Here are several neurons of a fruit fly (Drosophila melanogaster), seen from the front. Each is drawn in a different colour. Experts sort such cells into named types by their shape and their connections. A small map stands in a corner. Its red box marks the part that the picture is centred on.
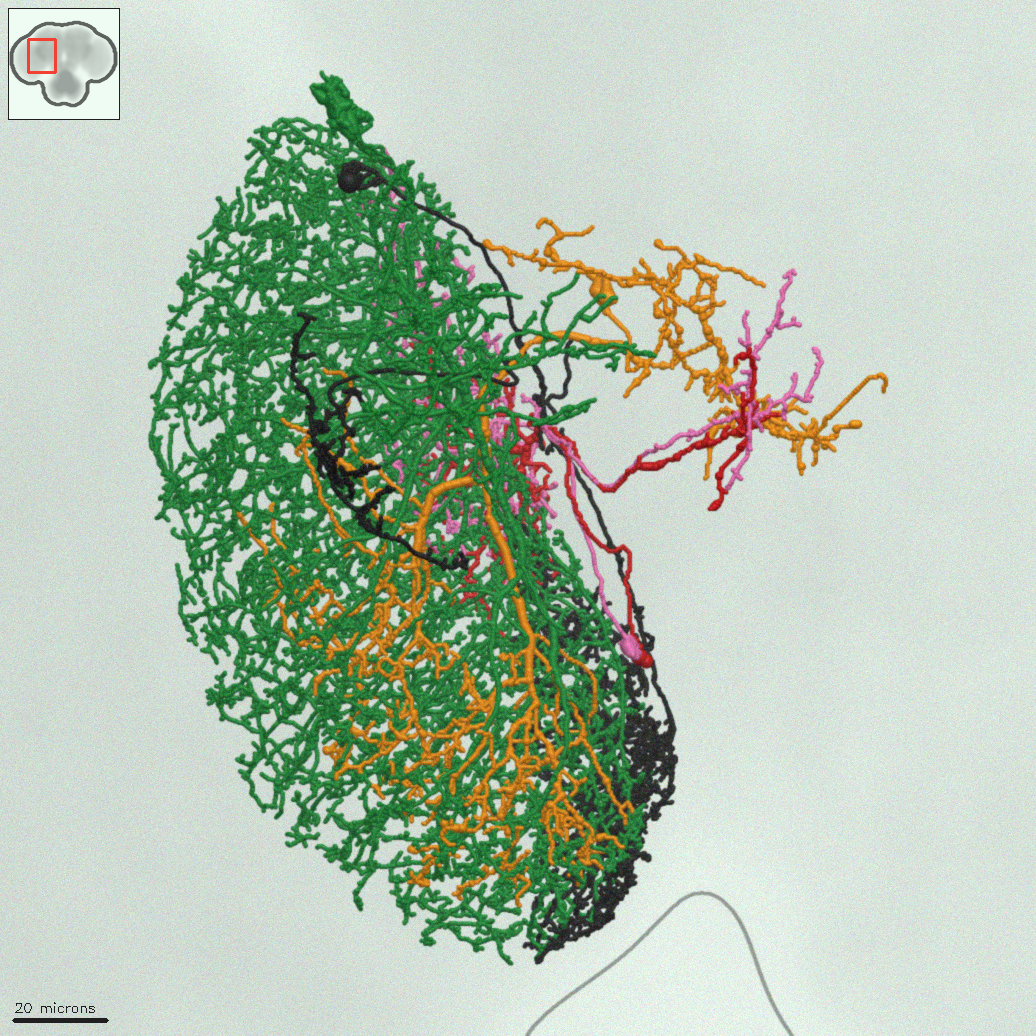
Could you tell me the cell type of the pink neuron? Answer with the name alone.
LC31b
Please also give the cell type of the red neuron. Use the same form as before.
LC31a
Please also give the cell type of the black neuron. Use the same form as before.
LT80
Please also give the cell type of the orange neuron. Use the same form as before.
LT78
